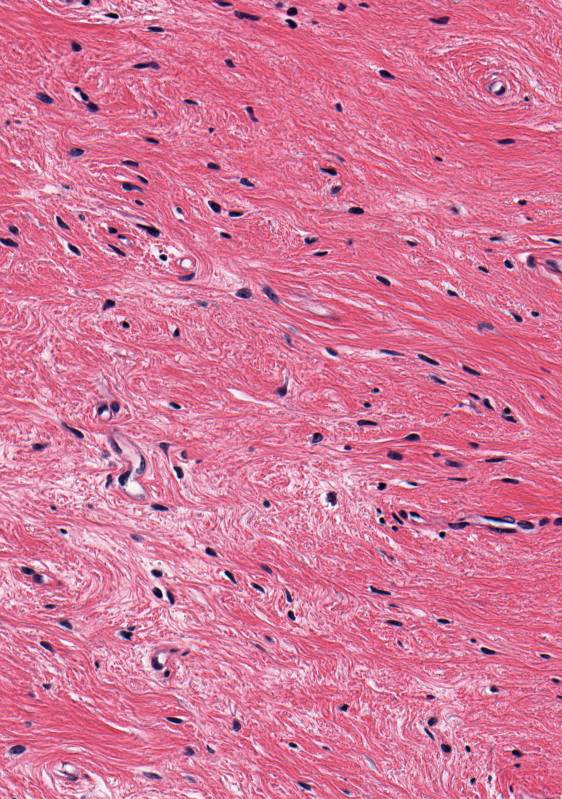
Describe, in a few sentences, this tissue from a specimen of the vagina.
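Between the collagen fibres you've got nuclei, sparse and widely scattered. Most are small, dark and spindle-shaped to oval, lying along the fibres, with little or no cytoplasm visible around them. In among the denser pink bundles there are paler, looser wisps of fibre too.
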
